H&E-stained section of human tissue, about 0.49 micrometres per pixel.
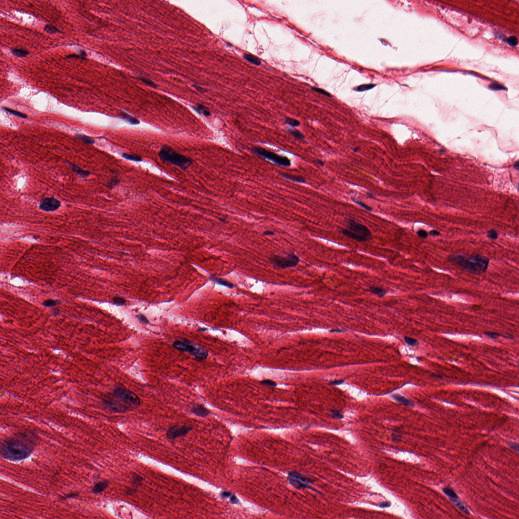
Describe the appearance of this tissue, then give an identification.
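Oval fibre nuclei, central within the fibres. In the narrow spaces between fibres, small, slender, dark nuclei of interstitial cells. Upper right corner occupied by pale, loose tissue crossed by fine pink strands. Neither epithelium nor glands anywhere in the field. This is left ventricle of the heart.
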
